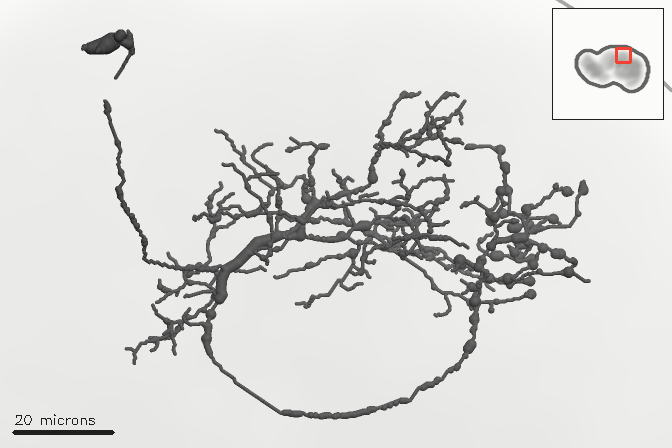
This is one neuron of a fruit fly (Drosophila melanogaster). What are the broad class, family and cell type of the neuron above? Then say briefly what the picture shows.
This is a central-brain intrinsic neuron. Its family is hemilineage SLPal1. Its cell type is CB1150. By the scale bar it is about 100 microns wide in this view. The picture shows dozens of branch ends.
